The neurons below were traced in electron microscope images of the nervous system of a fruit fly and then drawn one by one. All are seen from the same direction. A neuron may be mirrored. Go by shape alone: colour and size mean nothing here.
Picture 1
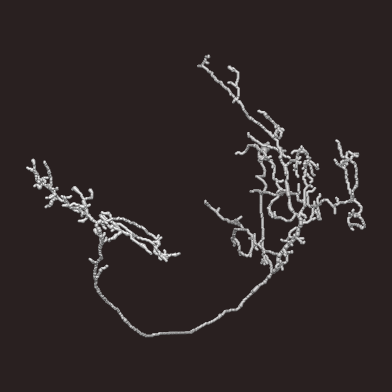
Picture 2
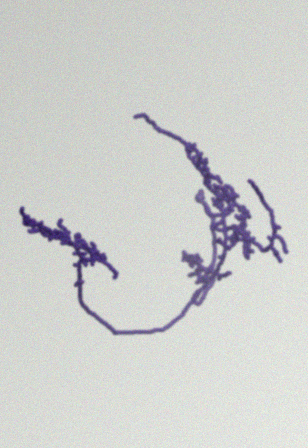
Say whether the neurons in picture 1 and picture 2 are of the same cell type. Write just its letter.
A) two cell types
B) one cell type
B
